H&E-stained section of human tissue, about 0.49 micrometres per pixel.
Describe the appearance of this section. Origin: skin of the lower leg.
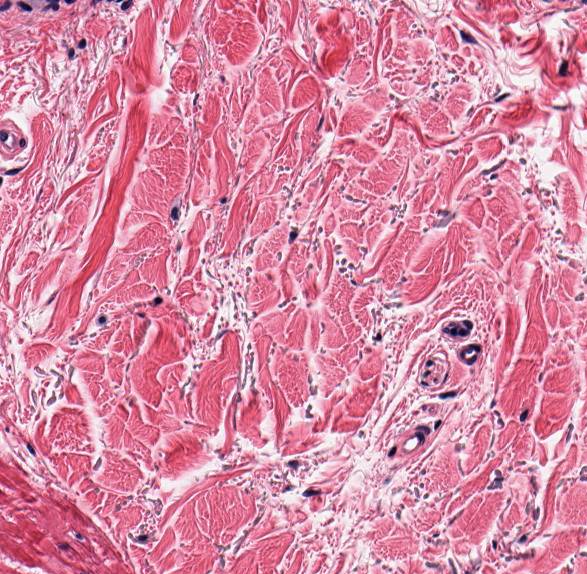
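Irregular eosinophilic fibre bundles, cut in many different planes, interlace across the whole field. Scattered small dark nuclei lie in the paler loose tissue between the bundles. Epithelium, glands and fat cells are absent.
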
